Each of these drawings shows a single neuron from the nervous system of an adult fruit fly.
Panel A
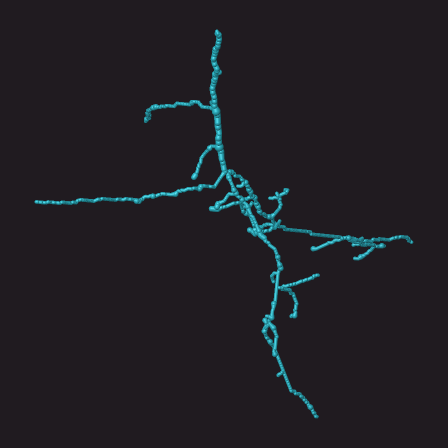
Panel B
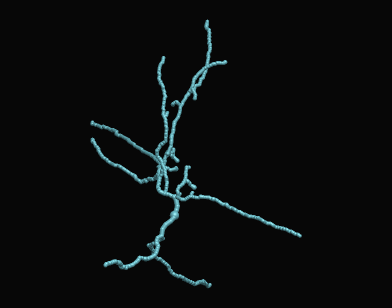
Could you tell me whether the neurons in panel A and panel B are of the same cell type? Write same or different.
same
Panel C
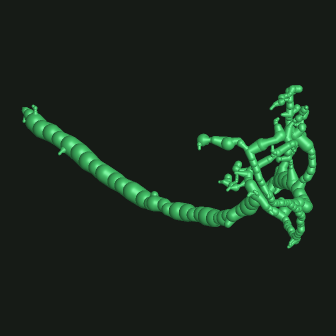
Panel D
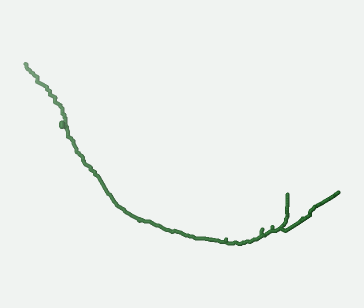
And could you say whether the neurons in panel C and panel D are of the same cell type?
different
